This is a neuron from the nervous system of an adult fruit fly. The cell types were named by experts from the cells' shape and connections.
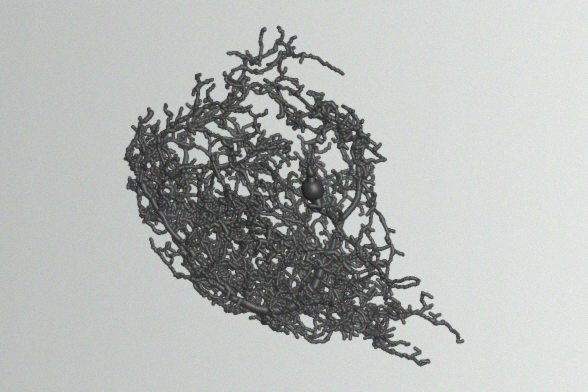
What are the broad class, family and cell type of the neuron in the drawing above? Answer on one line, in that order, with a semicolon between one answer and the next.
nerve-cord intrinsic neuron; hemilineage 13B; IN13B004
